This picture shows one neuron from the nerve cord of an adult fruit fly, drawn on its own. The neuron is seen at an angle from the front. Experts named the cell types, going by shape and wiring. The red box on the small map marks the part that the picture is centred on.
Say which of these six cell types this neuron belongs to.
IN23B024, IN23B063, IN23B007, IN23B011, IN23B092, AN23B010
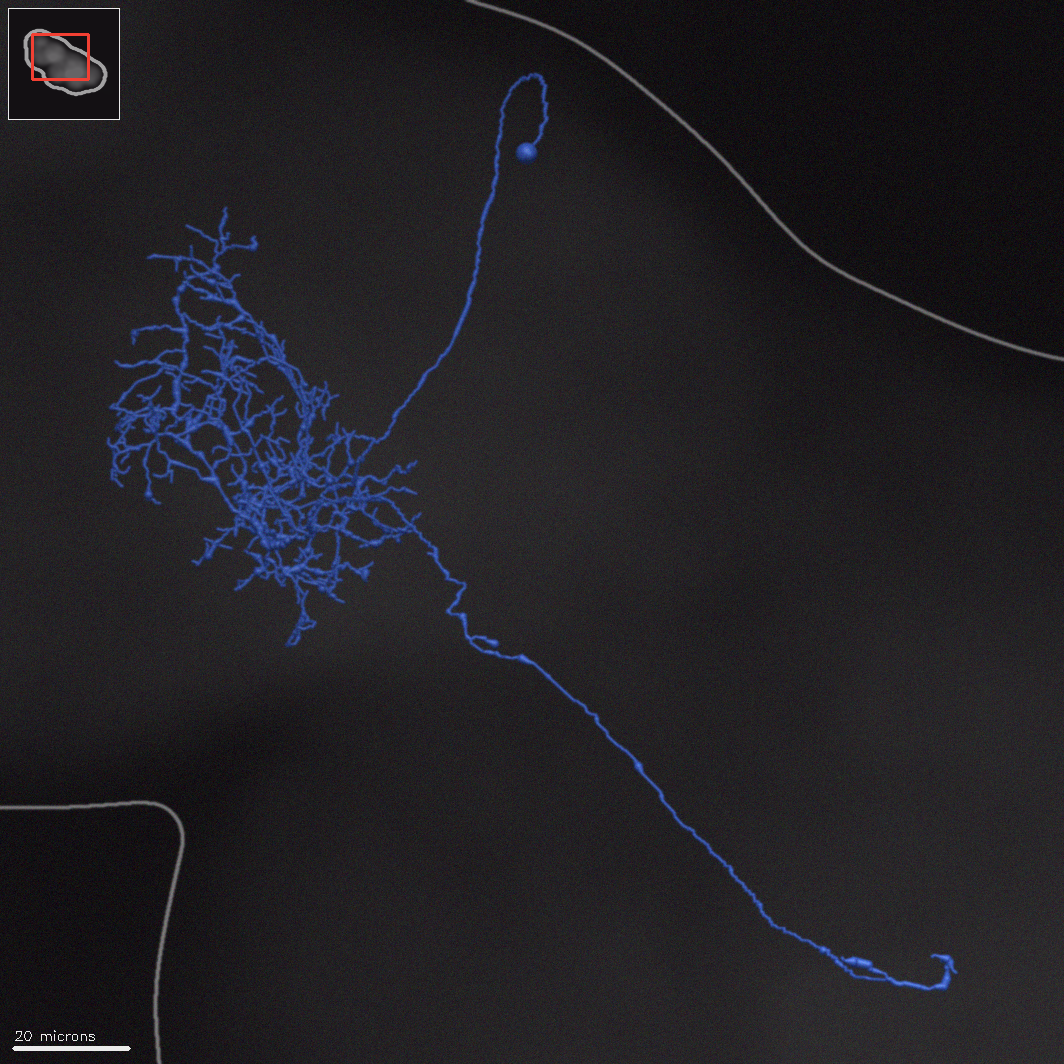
IN23B063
